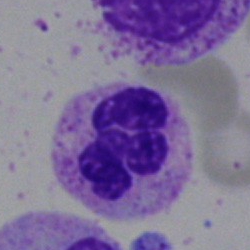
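Segmented neutrophil in a stained human bone marrow smear. No nucleoli are visible in its nucleus. A moderate rim of pale lilac-pink cytoplasm surrounds the nucleus on all sides, holding fine, scattered pinkish-violet granules and no vacuoles.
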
